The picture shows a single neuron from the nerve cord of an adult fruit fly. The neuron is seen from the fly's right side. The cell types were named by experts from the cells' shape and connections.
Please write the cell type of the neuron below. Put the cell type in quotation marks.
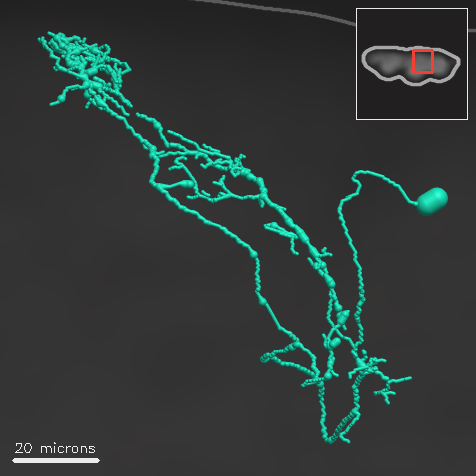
"IN17A100"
